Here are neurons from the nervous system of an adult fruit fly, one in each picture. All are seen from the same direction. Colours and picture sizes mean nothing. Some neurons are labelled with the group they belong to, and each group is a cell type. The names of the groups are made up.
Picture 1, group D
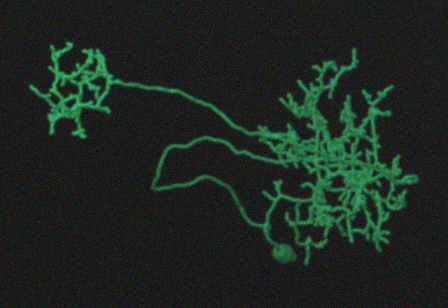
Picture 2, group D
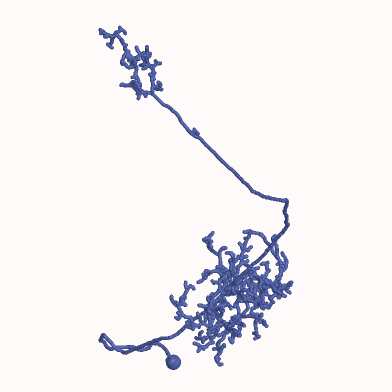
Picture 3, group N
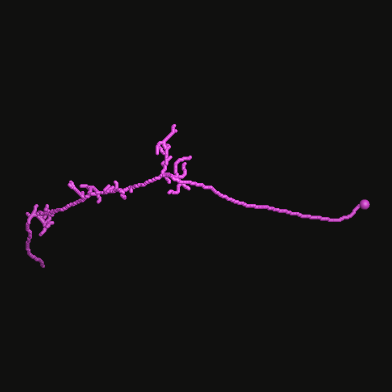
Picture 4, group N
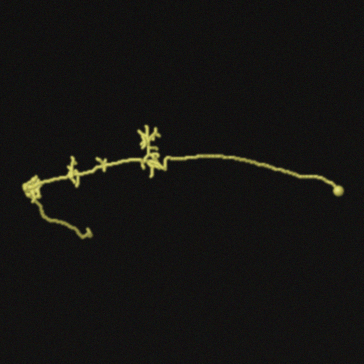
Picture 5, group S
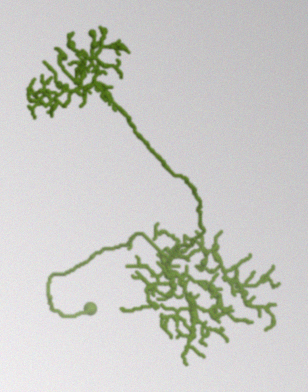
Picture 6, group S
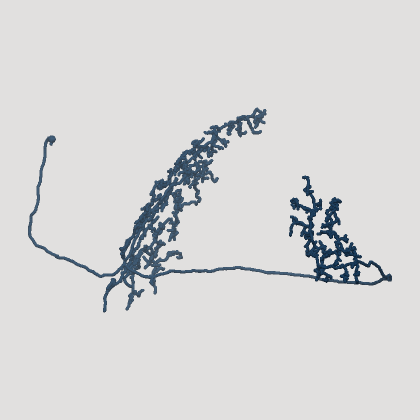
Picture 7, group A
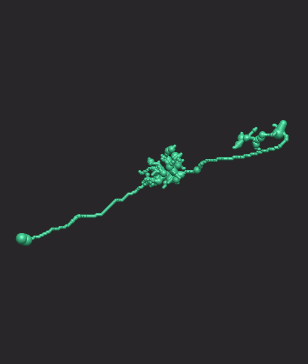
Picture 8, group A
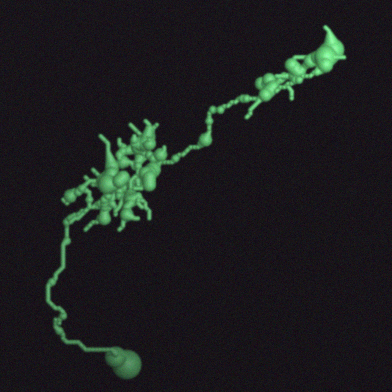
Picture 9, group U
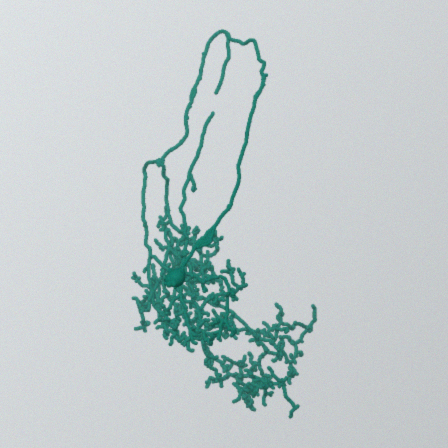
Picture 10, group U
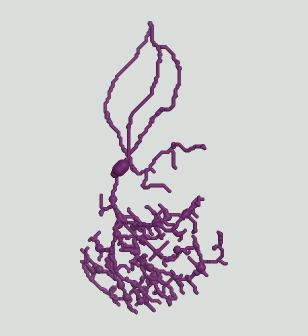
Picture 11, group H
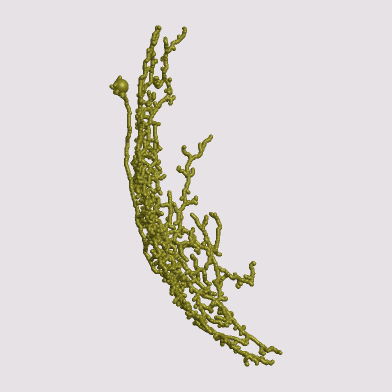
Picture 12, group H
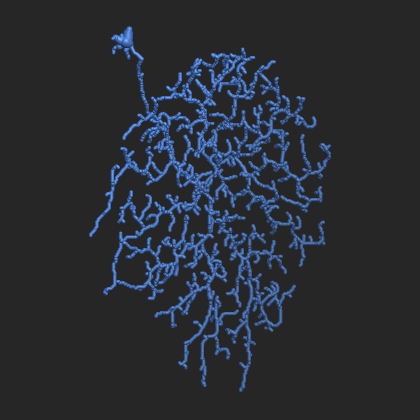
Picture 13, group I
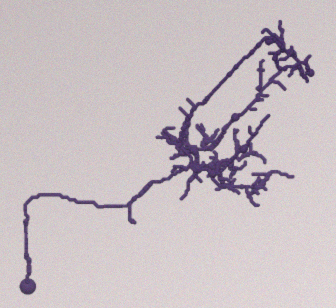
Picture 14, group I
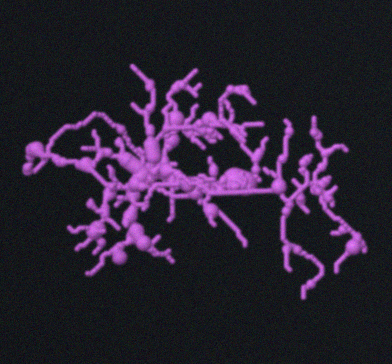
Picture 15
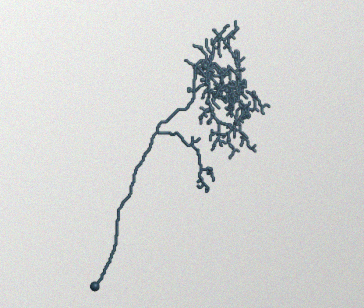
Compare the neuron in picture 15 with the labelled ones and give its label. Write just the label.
group U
